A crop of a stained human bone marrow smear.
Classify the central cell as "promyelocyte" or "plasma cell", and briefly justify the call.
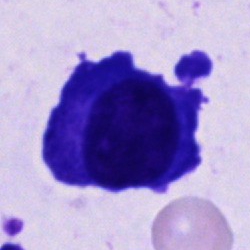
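Let's call this a plasma cell rather than a promyelocyte. Notice how the nucleus sits somewhat toward the right, so the band of cytoplasm on the left is wider. The nucleus also stains darker than the cytoplasm around it. That cytoplasm is a deep, dark blue. And at the upper right, a small rounded bleb is attached by a narrow neck.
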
